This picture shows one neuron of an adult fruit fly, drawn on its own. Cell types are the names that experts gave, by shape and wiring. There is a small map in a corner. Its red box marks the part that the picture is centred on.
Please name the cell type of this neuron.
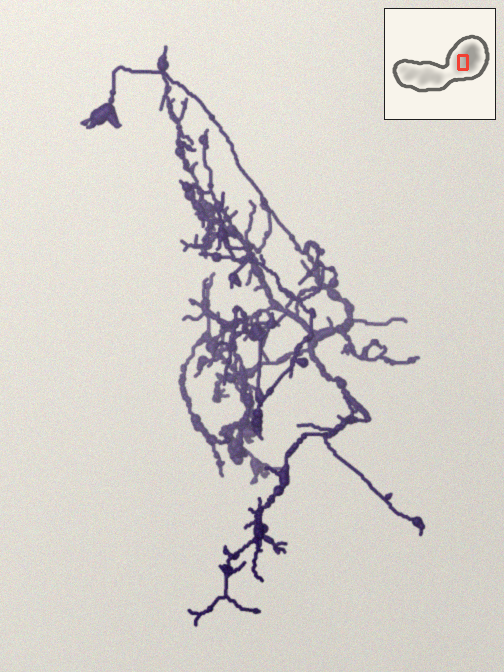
CB1282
